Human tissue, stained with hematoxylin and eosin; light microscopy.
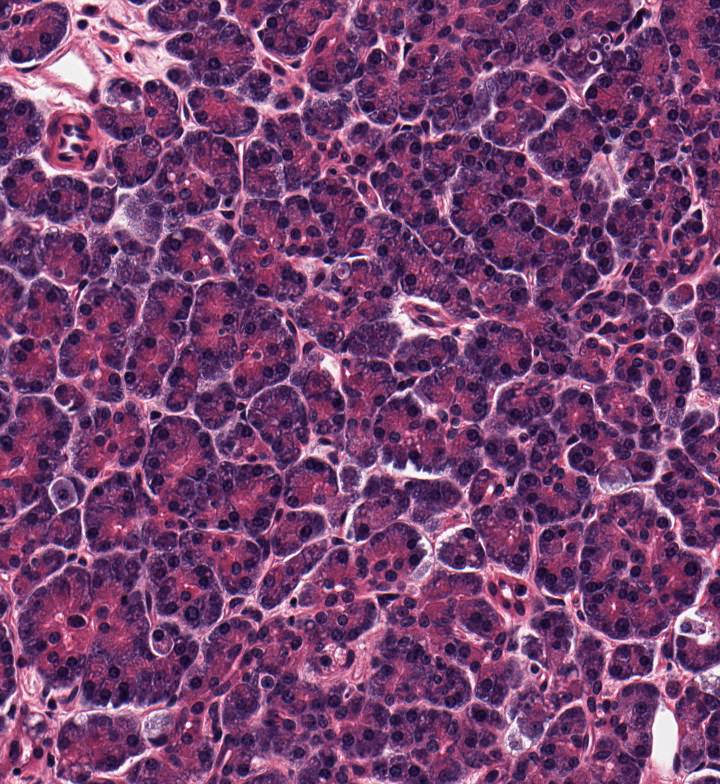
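Pancreas. You'll see the whole field packed with small rounded acini close together, no large ducts or broad fibrous bands between. Each acinus has cytoplasm deep pink toward the centre, purplish toward the base, and round, dark nuclei at the outer base of its cells. Near the upper left edge, a small vessel holds red blood cells.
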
